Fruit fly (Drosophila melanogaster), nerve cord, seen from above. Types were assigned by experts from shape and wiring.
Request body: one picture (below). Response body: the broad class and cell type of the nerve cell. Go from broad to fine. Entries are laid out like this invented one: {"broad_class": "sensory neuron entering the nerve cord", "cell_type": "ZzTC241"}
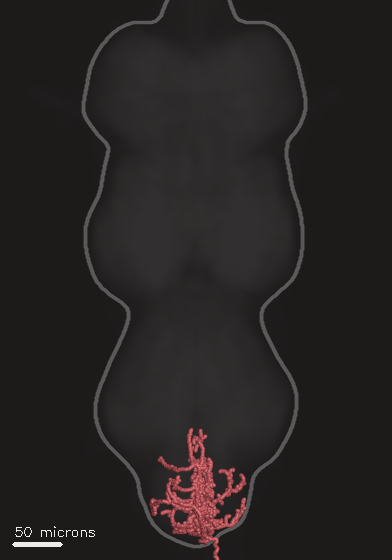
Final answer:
{"broad_class": "nerve-cord intrinsic neuron", "cell_type": "INXXX386"}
